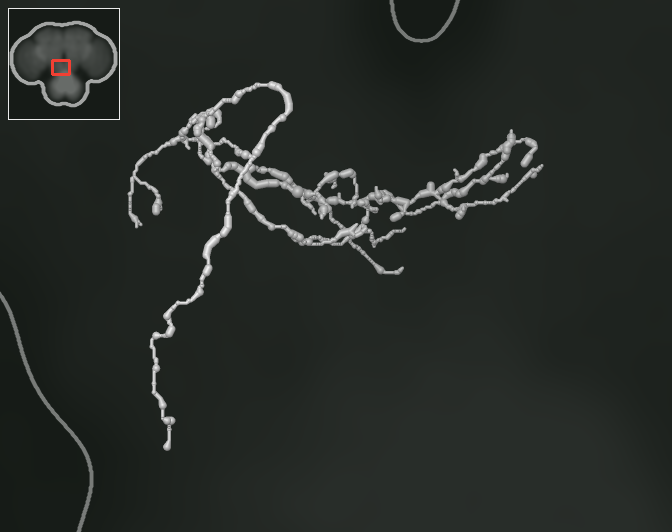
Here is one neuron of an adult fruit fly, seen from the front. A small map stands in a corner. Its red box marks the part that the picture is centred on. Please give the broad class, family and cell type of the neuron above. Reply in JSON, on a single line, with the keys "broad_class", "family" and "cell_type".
{"broad_class": "sensory neuron entering the brain", "family": "class gustatory", "cell_type": "PhG5"}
